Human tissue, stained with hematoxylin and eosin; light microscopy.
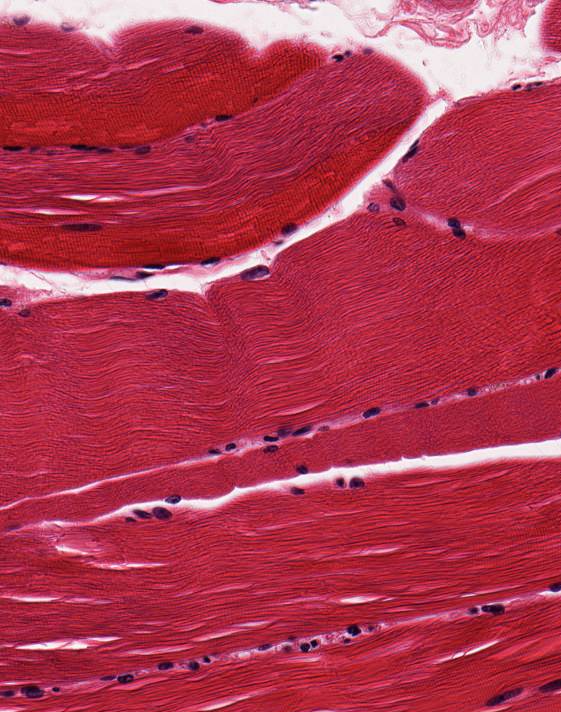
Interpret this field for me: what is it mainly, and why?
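I'd call this skeletal muscle. Long, unbranched, gently wavy fibres run roughly horizontally, with fine transverse cross-striations. Their dark purple nuclei sit at the edges, not the centres.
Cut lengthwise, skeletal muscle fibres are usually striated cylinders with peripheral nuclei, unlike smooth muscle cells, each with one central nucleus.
No intercalated discs cross them, I notice.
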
